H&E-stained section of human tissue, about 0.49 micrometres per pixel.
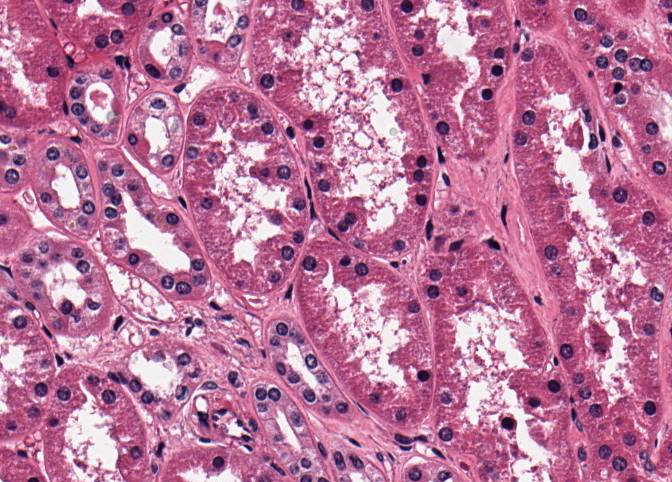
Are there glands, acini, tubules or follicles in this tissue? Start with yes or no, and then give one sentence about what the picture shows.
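Yes. The whole field is packed with closely set tubules cut in round, oval and elongated profiles, separated by only scant stroma.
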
